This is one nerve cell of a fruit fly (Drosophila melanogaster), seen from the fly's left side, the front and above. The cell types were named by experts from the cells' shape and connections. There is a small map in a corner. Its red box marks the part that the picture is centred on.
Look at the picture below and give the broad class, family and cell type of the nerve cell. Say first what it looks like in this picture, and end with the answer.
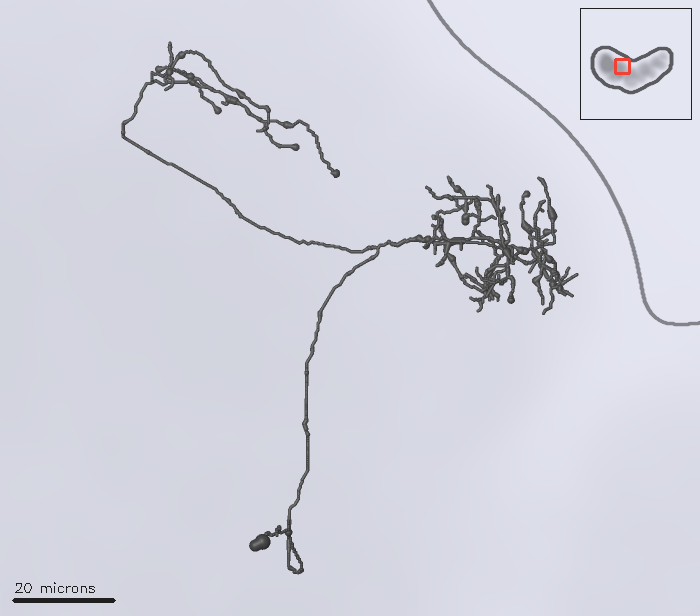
Its cell body lies at the bottom of the picture. From top to bottom in the picture it spans about 110 microns. Dozens of branch ends can be seen. This is a central-brain intrinsic neuron. Its family is hemilineage LHa1. The cell type is CB2701.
